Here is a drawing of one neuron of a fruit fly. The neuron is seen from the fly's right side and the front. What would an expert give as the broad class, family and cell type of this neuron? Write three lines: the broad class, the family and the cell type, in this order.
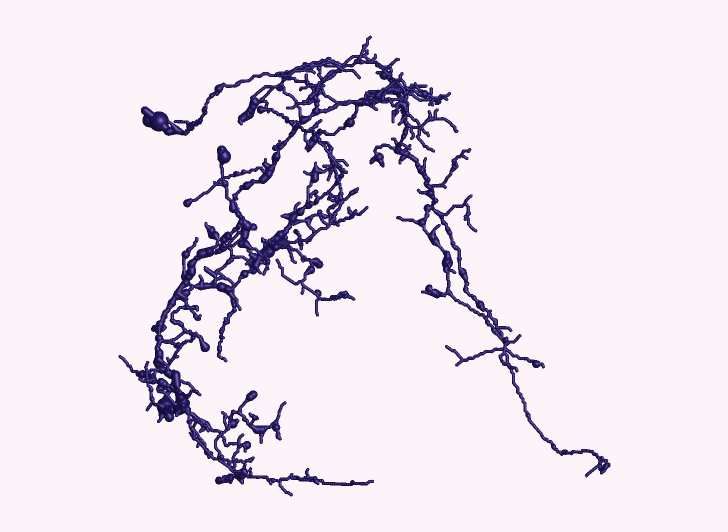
nerve-cord intrinsic neuron
hemilineage 19A
IN19A044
